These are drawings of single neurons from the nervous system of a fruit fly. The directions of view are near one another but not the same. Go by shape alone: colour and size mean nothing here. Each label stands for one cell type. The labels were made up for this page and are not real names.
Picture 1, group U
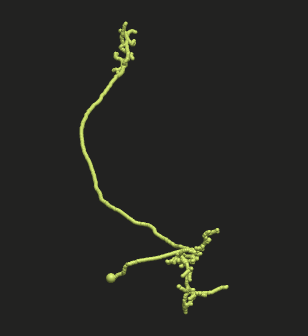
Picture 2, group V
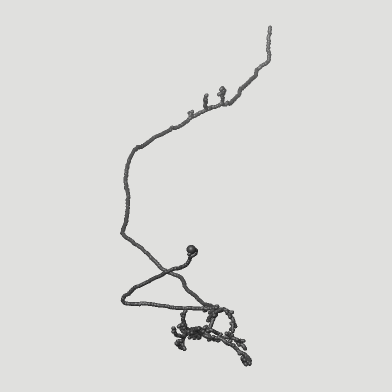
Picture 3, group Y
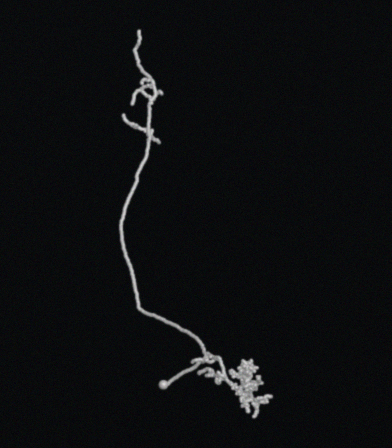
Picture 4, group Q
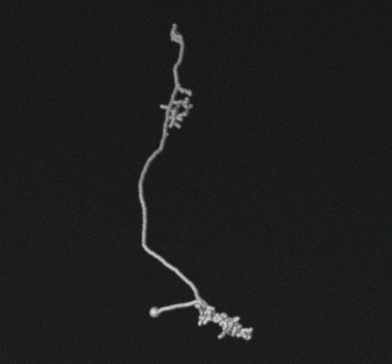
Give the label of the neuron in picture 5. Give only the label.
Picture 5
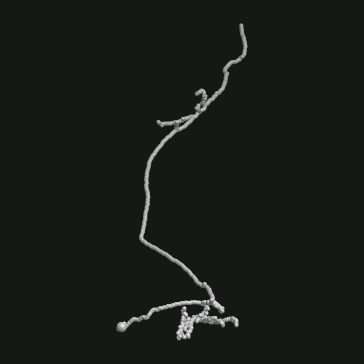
group V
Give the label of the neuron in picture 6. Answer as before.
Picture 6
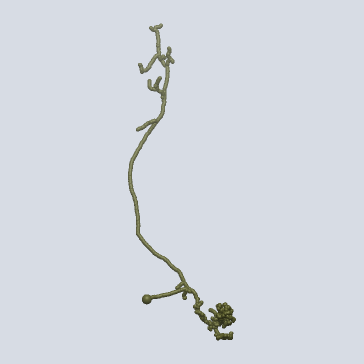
group Y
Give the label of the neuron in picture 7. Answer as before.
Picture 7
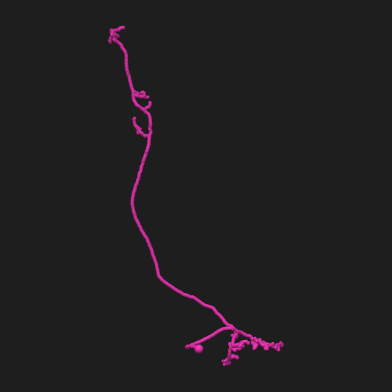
group Q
